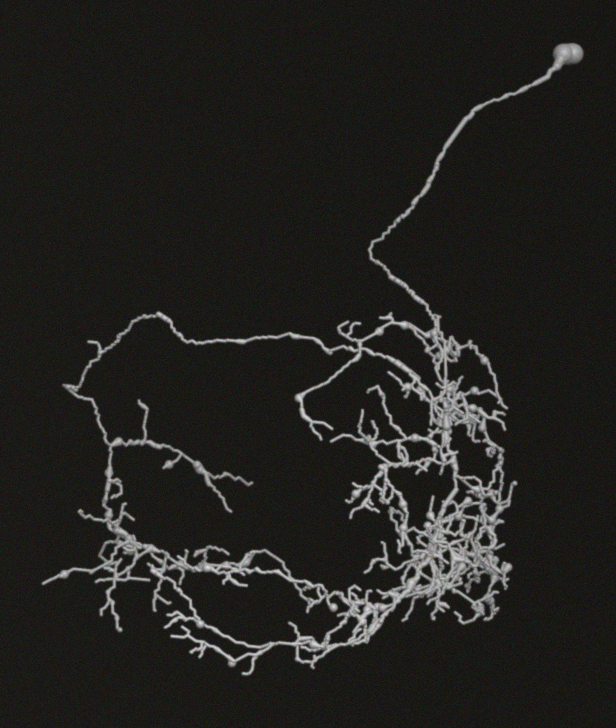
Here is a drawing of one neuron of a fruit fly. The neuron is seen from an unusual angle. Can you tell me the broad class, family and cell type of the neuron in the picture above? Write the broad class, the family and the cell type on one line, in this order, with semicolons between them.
central-brain intrinsic neuron; hemilineage VLPl4_anterior; AVLP393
